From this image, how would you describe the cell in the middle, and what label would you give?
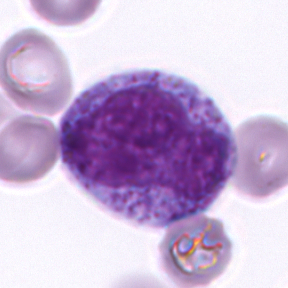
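Smooth and roughly round, the cell outline encloses a large nucleus that fills most of the cell. Its chromatin is finely granular rather than coarsely clumped. Fine purple-red granules are scattered through the cytoplasm. The cell is a promyelocyte.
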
